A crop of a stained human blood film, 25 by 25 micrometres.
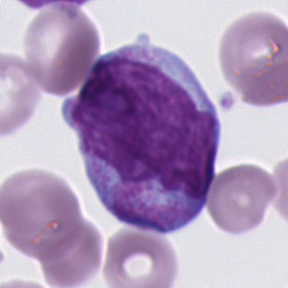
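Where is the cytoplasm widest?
At the bottom, below a nucleus filling most of the cell.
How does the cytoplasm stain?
Pale blue, deeper blue at the edge.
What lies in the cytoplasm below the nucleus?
Fine pinkish-purple granules.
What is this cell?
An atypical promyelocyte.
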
